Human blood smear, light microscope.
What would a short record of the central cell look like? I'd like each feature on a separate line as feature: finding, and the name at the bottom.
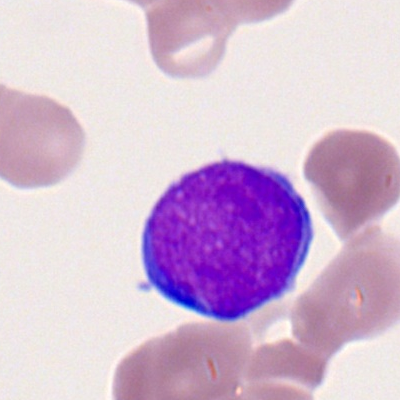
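Shape: round, with a smooth outline
Cytoplasm: just a thin rim around the nucleus
Rim colour: deep blue
Chromatin: finely textured and evenly spread, no coarse dark clumps
Name: myeloblast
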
